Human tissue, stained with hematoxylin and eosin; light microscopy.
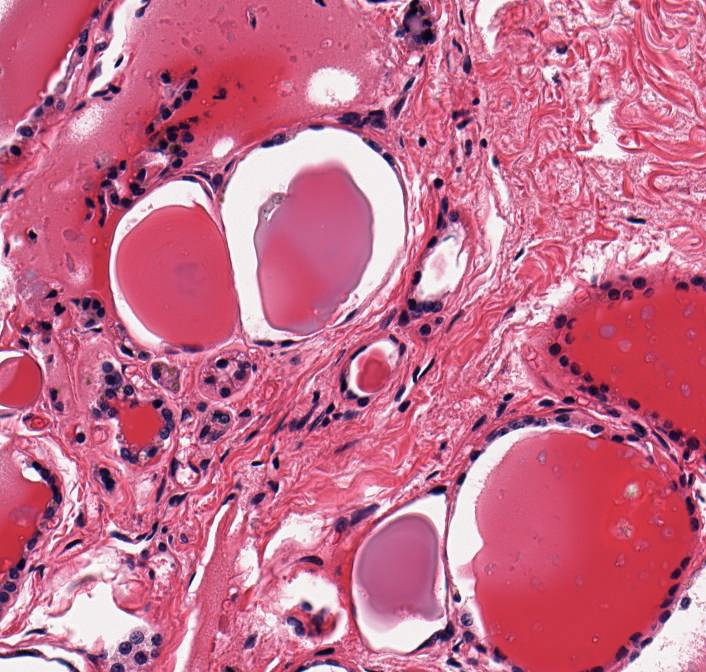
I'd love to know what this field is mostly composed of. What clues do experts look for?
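What this field mainly shows is the thyroid follicle. Homogeneous pink-red colloid fills each lumen, and a single layer of flattened to low cuboidal cells with small, round, darkly stained nuclei lines each follicle.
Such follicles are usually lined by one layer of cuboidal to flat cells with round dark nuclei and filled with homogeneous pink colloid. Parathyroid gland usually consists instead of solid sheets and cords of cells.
These follicles are hollow, not solid. Wavy collagen bundles with few nuclei occupy the upper right corner.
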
